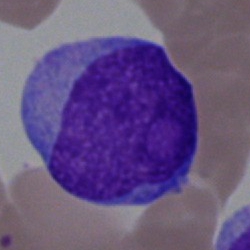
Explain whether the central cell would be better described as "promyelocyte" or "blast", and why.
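Blast. Checked point by point, the outline is roughly round to oval with a smooth edge. The nucleus sits off-centre, pushed toward the right side of the cell. Its chromatin is finely stippled and dark purple, without large dense clumps. Last, the cytoplasm forms a blue crescent, mainly on the left side of the nucleus.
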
